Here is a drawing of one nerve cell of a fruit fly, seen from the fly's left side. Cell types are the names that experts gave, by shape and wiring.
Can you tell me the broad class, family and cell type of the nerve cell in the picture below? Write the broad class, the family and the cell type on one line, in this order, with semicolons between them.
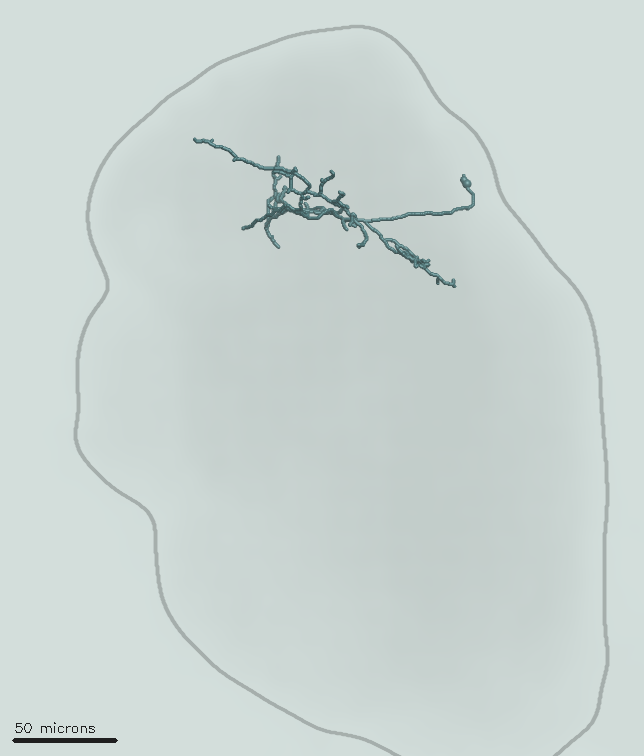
central-brain intrinsic neuron; hemilineage CLp2; CB2182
